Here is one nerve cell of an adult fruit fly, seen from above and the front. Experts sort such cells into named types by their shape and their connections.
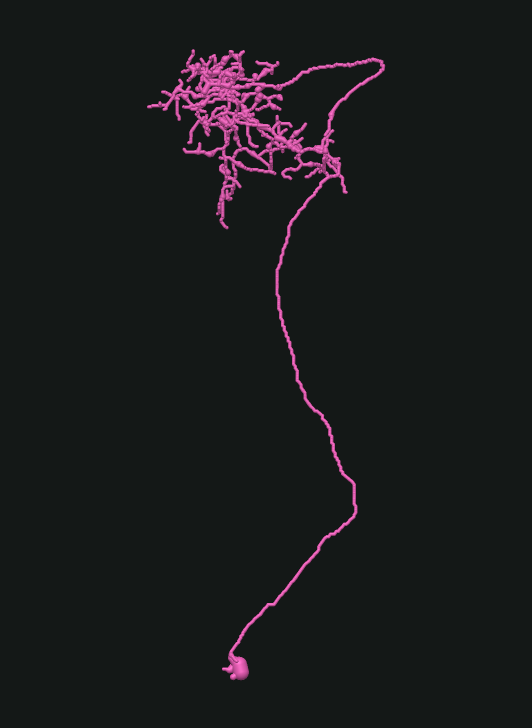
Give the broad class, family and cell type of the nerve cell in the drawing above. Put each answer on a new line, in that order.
central-brain intrinsic neuron
hemilineage LALv1_ventral
PS072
